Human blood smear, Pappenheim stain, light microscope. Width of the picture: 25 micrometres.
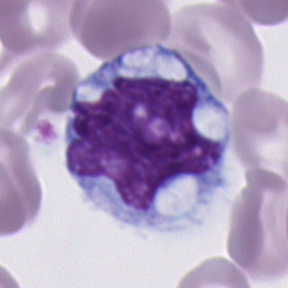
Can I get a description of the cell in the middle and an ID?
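See how roughly round the outline is? Inside, the nucleus is irregular, folded into several lobe-like shapes with indentations. The cytoplasm is a pale greyish-blue, and several clear, rounded vacuoles sit in it around the nucleus. That's a monocyte.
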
